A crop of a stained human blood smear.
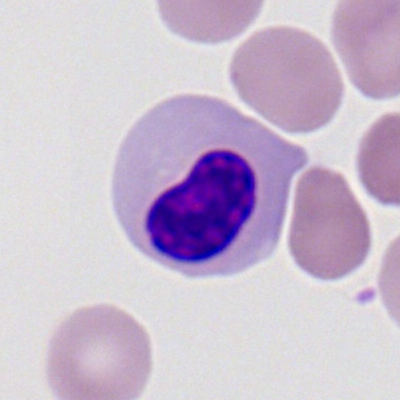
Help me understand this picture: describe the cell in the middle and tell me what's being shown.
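Nucleus placed toward the lower part of the cell, leaving a wider band of cytoplasm above it. Chromatin dark purple, coarsely clumped. No nucleoli visible. Cytoplasm without vacuoles. Cell: erythroblast.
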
